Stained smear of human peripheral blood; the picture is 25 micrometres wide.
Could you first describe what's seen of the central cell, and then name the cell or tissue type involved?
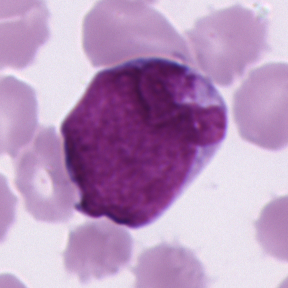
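Looking first at the edge, I'd call the outline irregular, even somewhat angular, rather than smoothly round. The nucleus has a fold or indentation near its upper right part. Cytoplasm makes only a thin rim, and I see it mainly along the right side, with no granules that I can make out. My answer: a myeloblast.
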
